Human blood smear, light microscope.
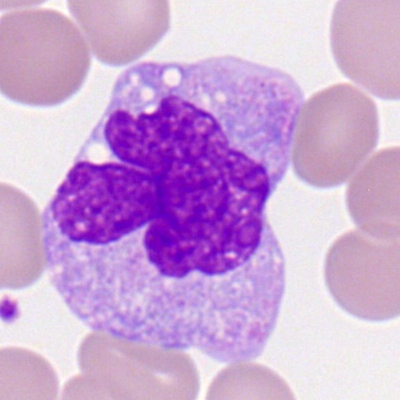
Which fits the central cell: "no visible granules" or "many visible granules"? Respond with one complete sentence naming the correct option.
In the cytoplasm of this cell, many granules are visible.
